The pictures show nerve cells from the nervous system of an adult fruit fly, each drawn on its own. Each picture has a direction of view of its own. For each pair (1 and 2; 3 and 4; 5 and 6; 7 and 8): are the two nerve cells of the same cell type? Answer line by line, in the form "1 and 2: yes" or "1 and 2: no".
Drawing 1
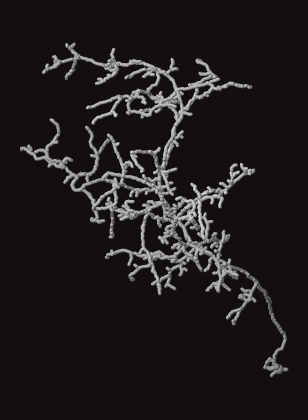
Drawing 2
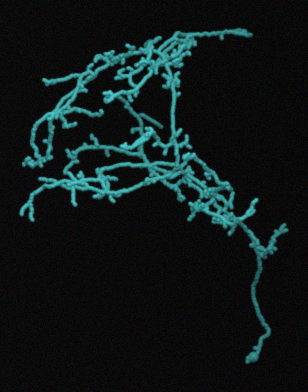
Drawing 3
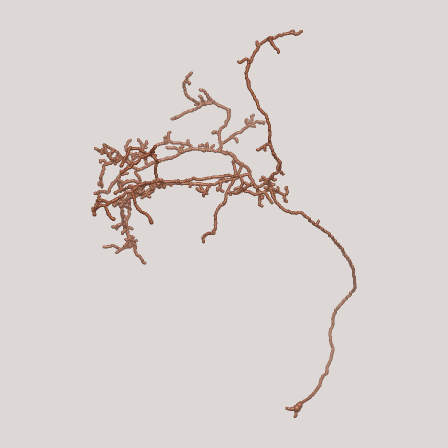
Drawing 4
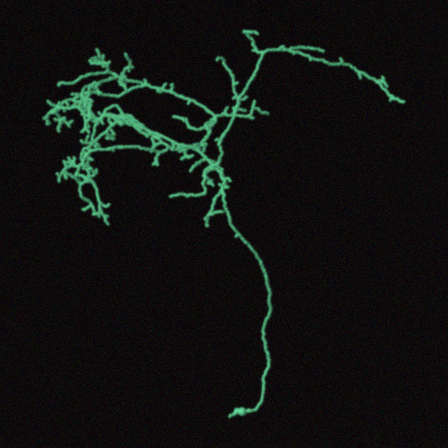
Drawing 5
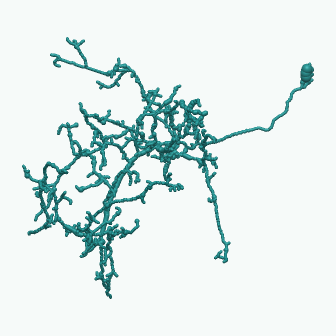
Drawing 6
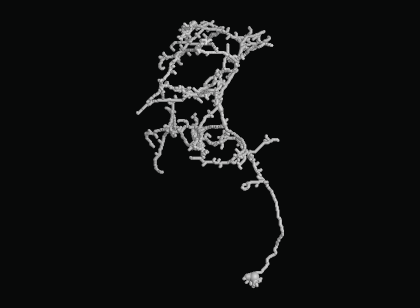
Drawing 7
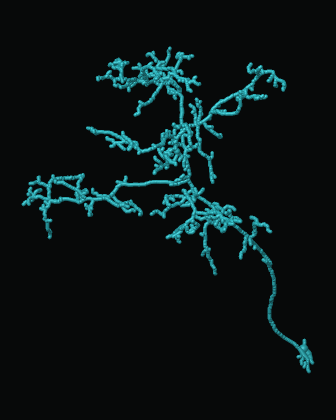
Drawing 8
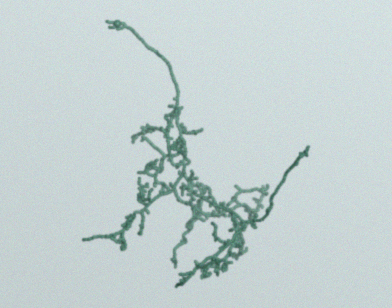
1 and 2: yes
3 and 4: yes
5 and 6: yes
7 and 8: yes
